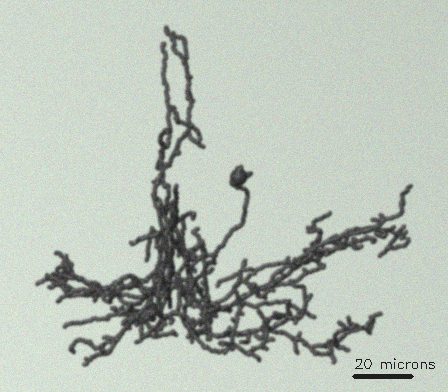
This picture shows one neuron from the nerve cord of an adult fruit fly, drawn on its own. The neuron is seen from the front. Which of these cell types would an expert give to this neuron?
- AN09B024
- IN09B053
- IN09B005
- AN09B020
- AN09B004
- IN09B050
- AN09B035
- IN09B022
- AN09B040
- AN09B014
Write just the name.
AN09B035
